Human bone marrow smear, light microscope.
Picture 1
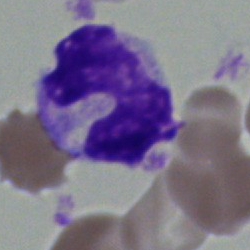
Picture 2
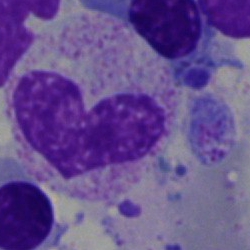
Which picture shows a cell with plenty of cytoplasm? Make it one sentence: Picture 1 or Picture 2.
It is the cell in picture 2 that has plenty of cytoplasm.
